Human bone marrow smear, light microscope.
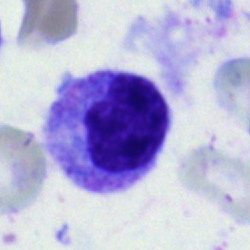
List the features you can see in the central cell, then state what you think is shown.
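Coarsely clumped chromatin stains dark purple. A moderate rim of purple-blue cytoplasm, lying mostly to the left of the nucleus, holds fine pinkish-purple granules. From the upper left edge a small bulge projects. The cell is a myelocyte.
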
